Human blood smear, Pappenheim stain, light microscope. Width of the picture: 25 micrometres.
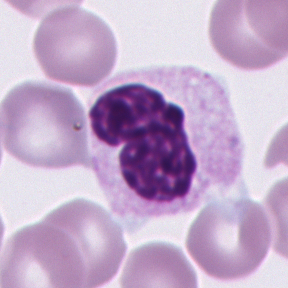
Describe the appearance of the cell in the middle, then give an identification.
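Taking the nucleus first, it forms one irregular folded mass with bulging lobes and is not split into separate segments. Its position is off-centre, toward the left side of the cell. Next, the cytoplasm is abundant and pale greyish-lilac, widest on the right side. Finally, fine, dust-like pinkish-purple granules are scattered through the cytoplasm. The cell is a segmented neutrophil.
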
